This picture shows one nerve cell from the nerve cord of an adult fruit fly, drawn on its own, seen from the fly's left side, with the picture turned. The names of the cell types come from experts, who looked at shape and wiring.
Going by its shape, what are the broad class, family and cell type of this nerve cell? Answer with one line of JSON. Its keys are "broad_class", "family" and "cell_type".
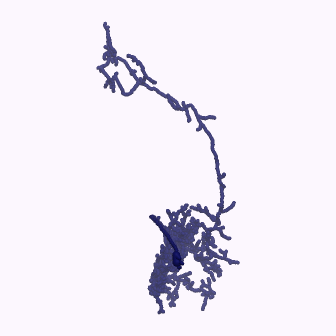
{"broad_class": "nerve-cord intrinsic neuron", "family": "hemilineage 01A", "cell_type": "IN01A061"}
